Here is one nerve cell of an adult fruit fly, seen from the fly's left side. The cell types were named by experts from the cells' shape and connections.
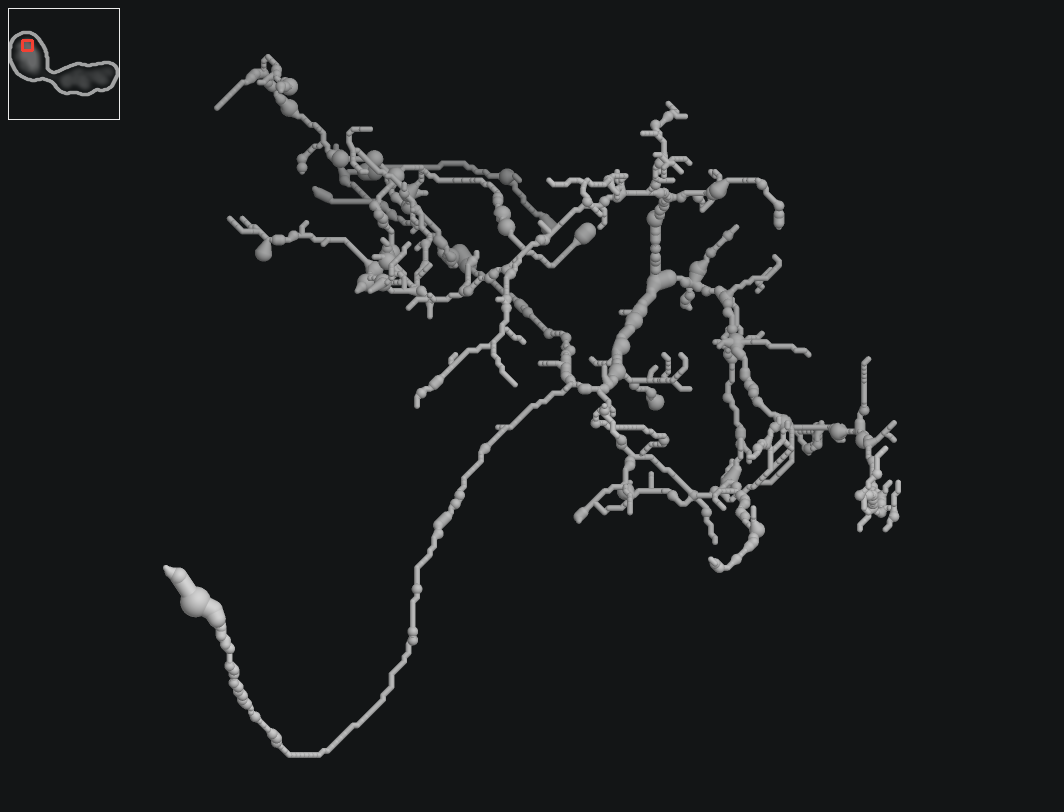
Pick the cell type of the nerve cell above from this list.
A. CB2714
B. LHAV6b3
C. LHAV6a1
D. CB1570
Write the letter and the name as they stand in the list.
A. CB2714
